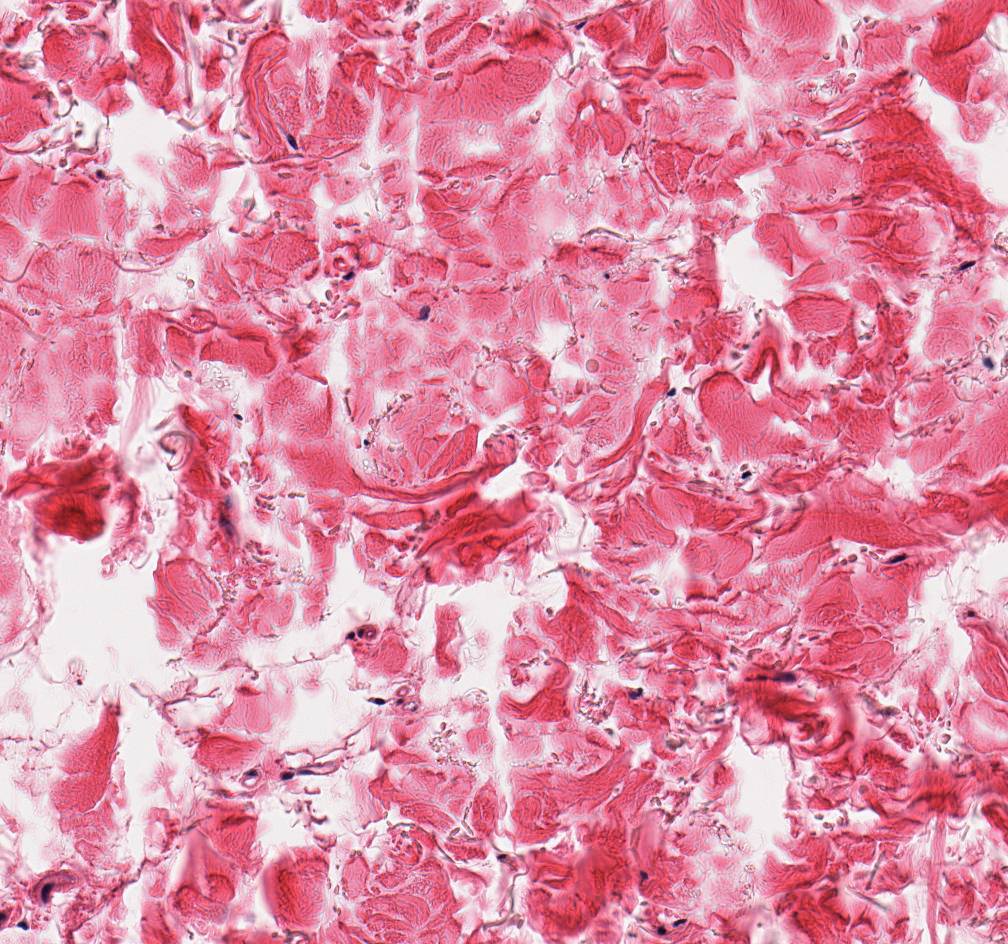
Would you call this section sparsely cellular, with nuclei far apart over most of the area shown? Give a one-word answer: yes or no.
Yes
